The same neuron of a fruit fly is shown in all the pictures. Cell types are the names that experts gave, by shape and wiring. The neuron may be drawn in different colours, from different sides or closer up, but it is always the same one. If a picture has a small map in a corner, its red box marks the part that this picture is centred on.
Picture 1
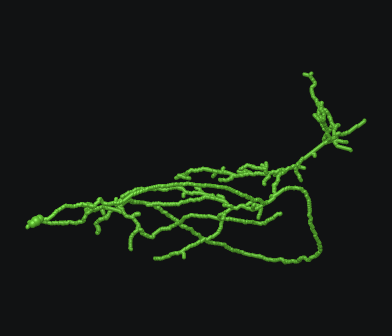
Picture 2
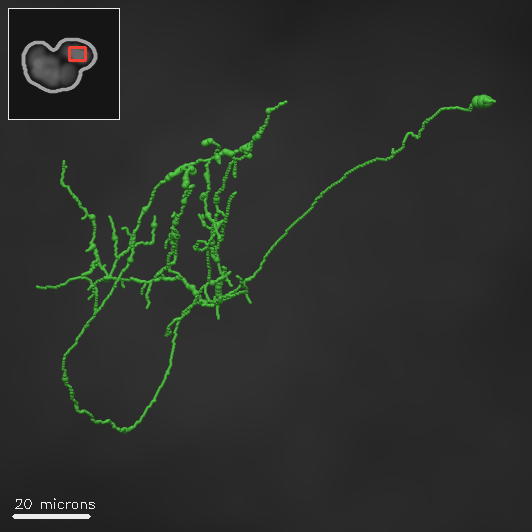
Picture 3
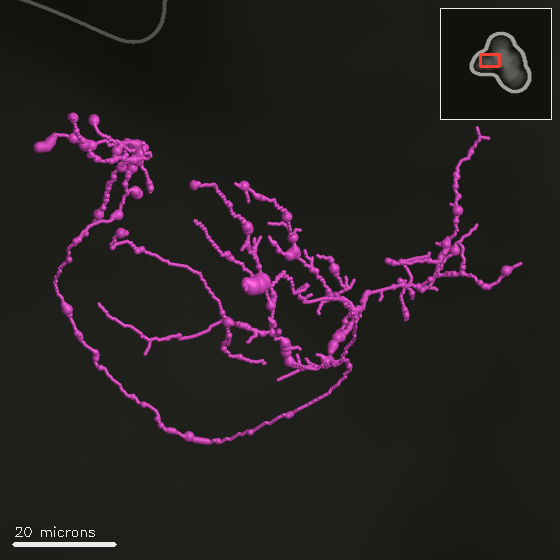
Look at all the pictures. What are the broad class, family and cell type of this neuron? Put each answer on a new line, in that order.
nerve-cord intrinsic neuron
hemilineage 02A
IN02A038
